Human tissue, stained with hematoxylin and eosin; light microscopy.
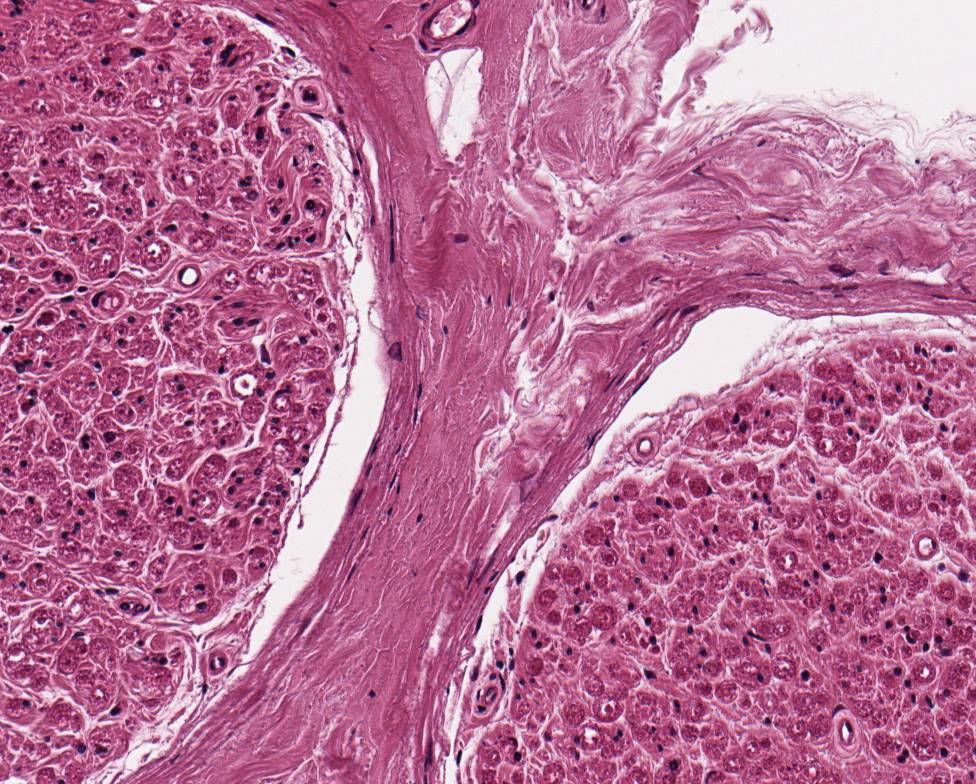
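Tibial nerve: two large rounded bundles fill the left and lower right. Between them, from bottom centre to upper right, runs dense, wavy pink collagen with sparse thin elongated nuclei. Notice the thin compact layer of flattened cells and fibres tracing each bundle's rounded edge.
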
